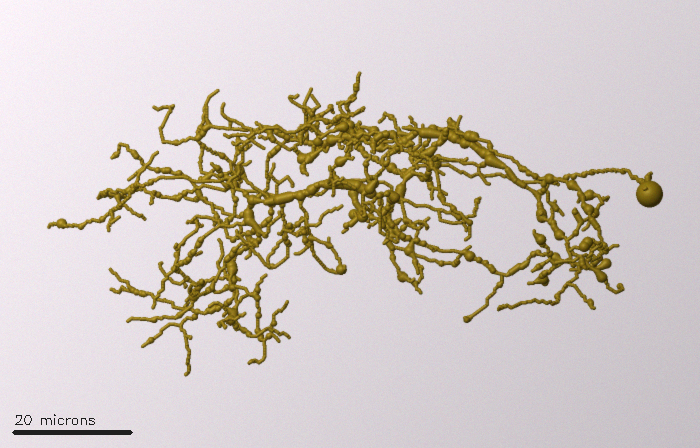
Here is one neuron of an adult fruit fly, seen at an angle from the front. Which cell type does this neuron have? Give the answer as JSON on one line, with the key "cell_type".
{"cell_type": "SLP424"}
